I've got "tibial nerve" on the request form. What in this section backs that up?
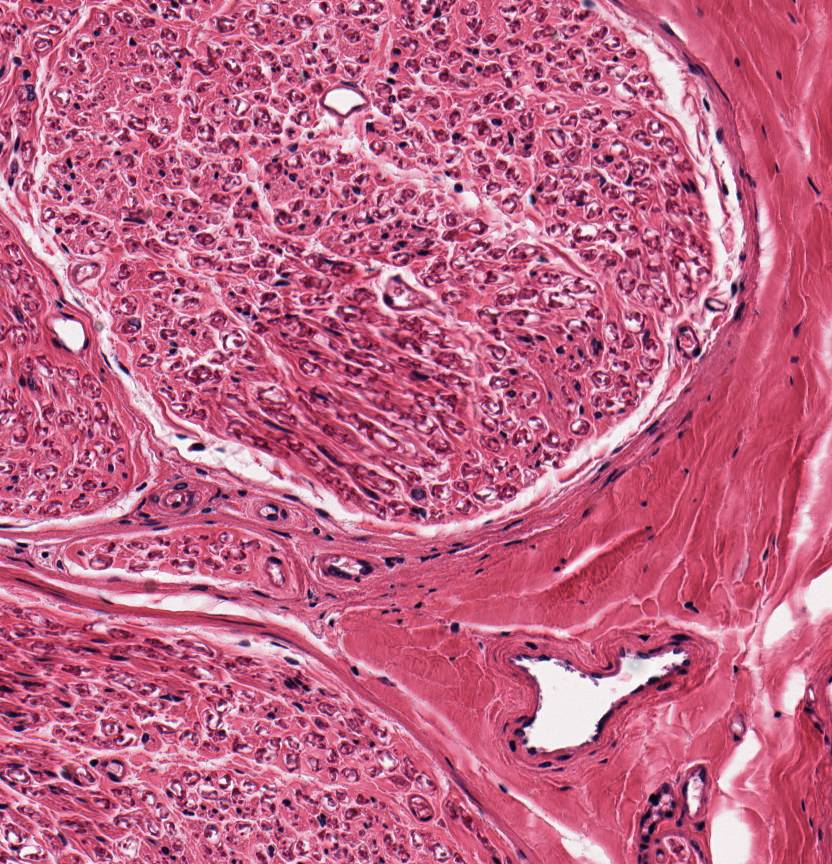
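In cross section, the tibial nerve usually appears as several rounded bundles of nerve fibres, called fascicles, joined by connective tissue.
Here the nerve fibres within the bundles are cut transversely.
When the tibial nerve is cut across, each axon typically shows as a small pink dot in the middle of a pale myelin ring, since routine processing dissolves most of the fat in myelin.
The many small round profiles in this field, each a central pink dot inside a pale ring, agree with that. A thin layer of flattened cells with elongated dark nuclei wraps the large bundle, running along its edge. Near the top centre, inside the large bundle, lies a small vessel with an open, empty lumen. No fat cells are present anywhere in the field.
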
